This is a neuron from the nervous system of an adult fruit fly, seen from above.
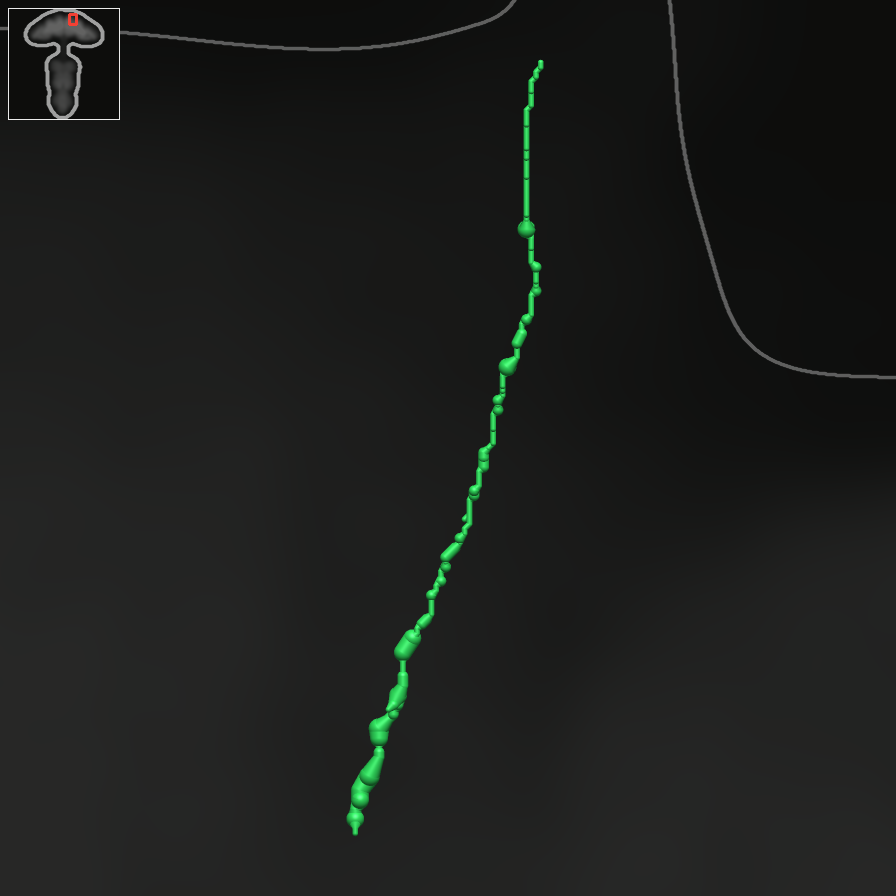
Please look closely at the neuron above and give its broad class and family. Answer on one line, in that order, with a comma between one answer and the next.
sensory neuron entering the brain, class mechanosensory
